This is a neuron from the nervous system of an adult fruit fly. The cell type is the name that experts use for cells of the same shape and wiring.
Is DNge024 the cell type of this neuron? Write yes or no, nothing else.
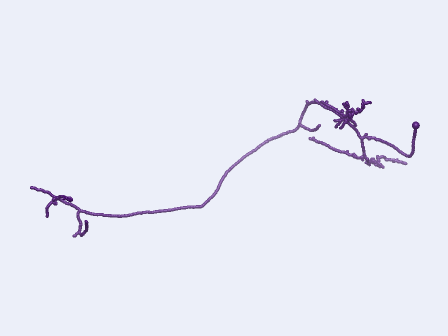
no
